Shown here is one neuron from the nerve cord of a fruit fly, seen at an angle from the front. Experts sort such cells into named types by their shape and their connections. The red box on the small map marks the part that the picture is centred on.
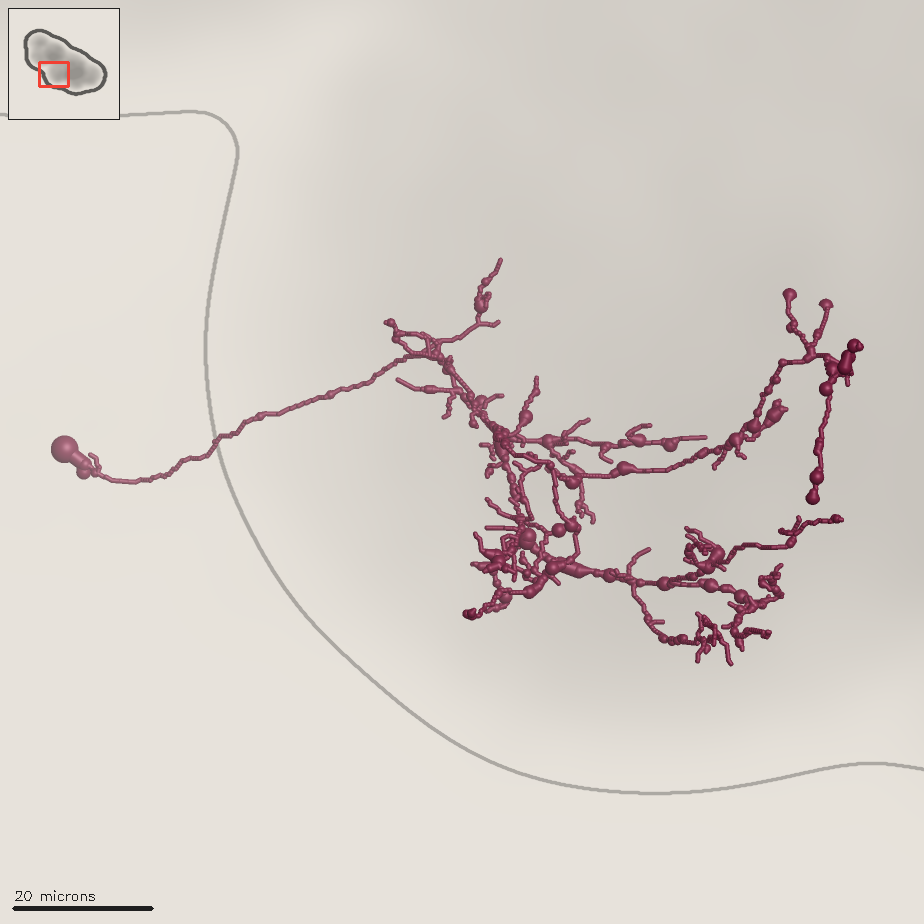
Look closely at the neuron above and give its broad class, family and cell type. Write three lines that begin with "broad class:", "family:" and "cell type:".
broad class: nerve-cord intrinsic neuron
family: hemilineage 20A.22A
cell type: IN20A.22A059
